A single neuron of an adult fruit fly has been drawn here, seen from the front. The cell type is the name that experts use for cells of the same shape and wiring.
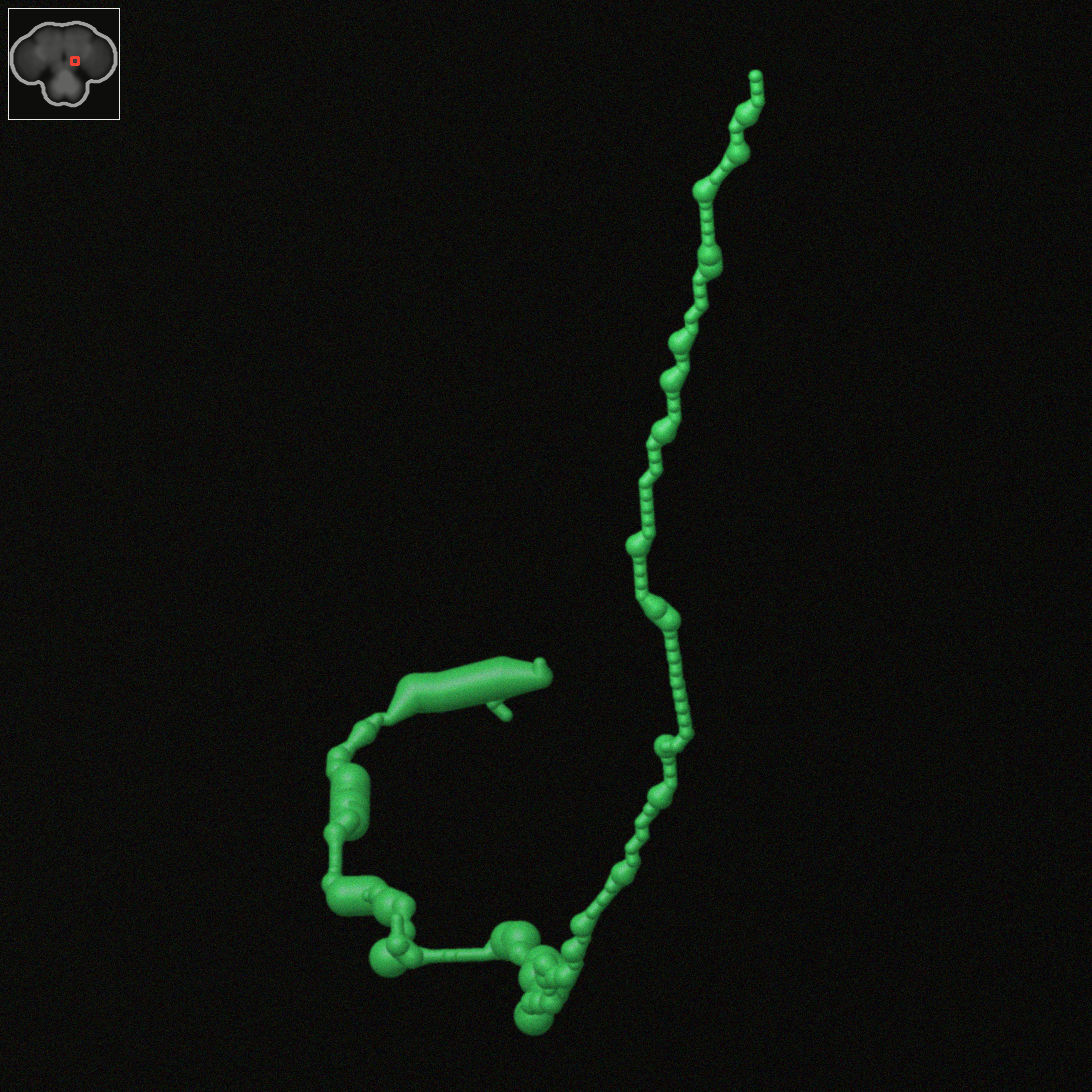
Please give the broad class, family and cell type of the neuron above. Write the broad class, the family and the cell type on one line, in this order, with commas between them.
sensory neuron entering the brain, class mechanosensory, JO-ED1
